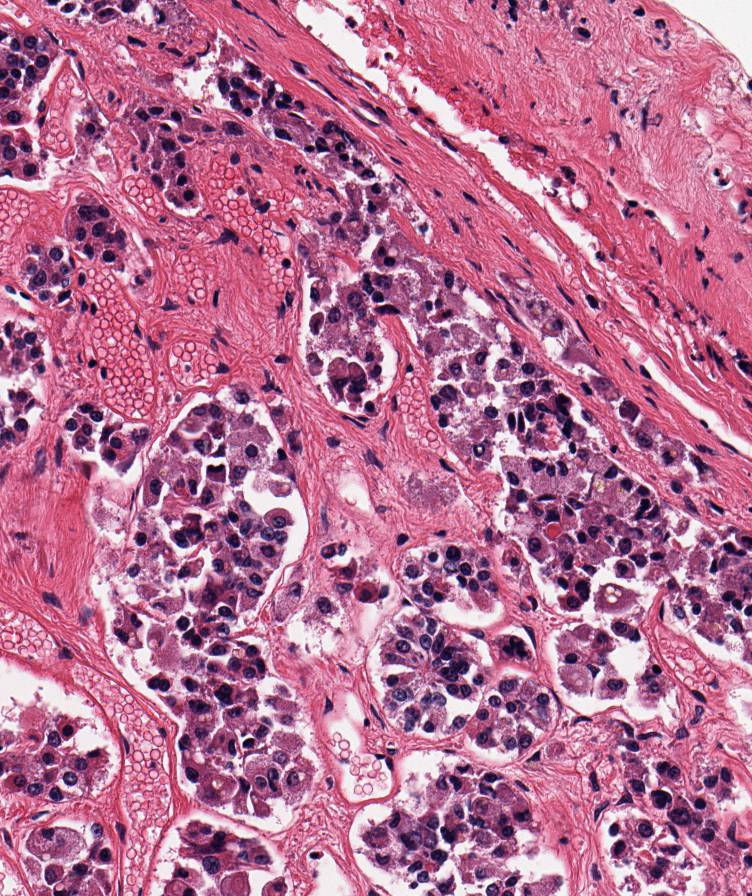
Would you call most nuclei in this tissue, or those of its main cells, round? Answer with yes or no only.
Yes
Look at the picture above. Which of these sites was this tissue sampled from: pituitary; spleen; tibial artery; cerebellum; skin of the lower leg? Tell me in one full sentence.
The slide carries a tissue sample from the pituitary.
